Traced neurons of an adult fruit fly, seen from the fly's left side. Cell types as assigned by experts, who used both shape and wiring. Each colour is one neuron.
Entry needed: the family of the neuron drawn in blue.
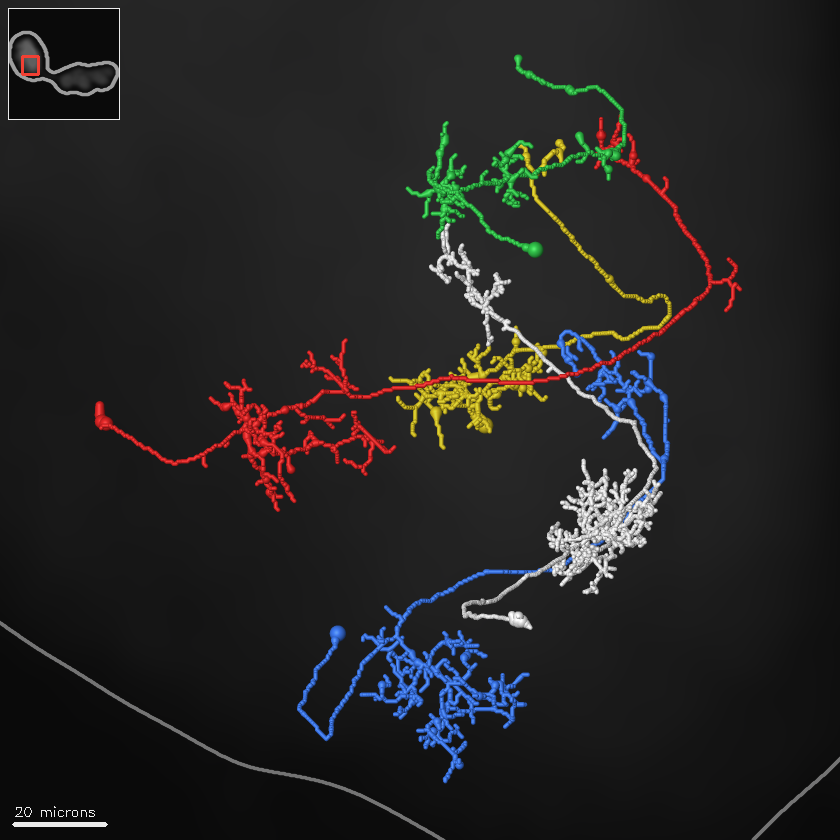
Tm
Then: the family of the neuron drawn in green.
Tm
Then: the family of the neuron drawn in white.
Tm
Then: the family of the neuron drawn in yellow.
Tm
